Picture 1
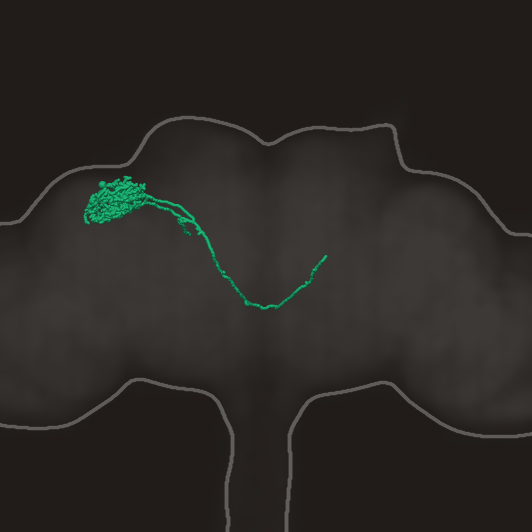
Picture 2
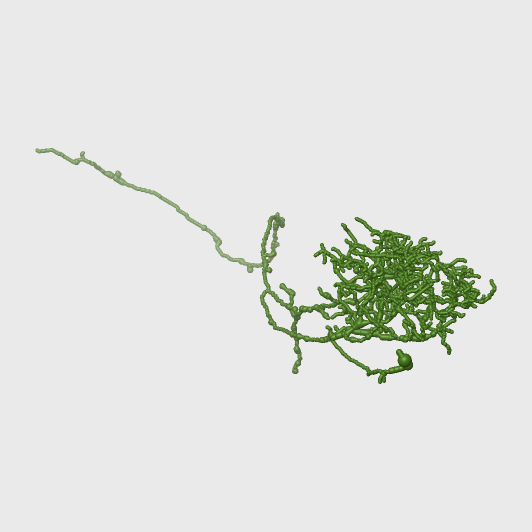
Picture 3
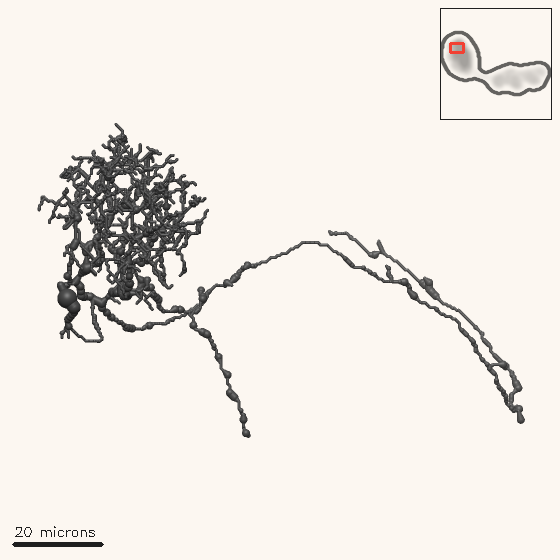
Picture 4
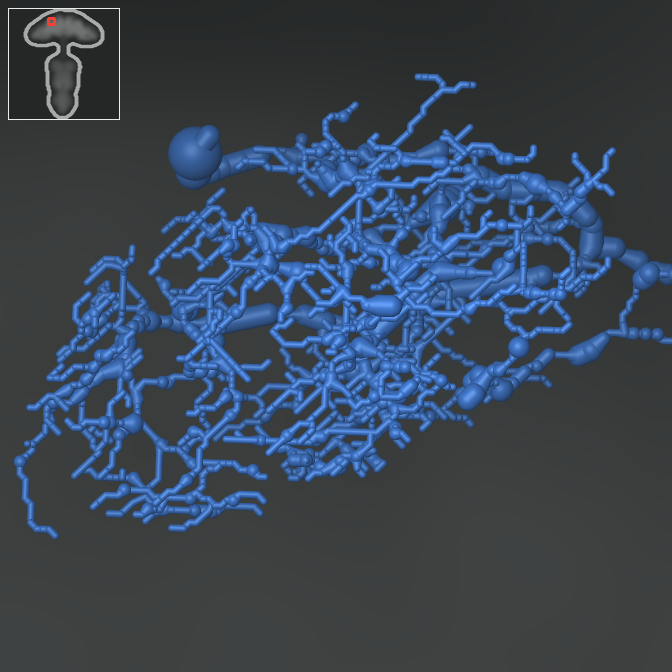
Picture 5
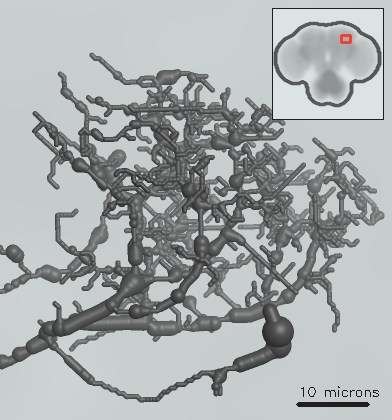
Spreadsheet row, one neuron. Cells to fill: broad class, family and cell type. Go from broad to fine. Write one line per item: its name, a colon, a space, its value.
broad class: central-brain intrinsic neuron
family: hemilineage AOTUv3_dorsal
cell type: AOTU008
